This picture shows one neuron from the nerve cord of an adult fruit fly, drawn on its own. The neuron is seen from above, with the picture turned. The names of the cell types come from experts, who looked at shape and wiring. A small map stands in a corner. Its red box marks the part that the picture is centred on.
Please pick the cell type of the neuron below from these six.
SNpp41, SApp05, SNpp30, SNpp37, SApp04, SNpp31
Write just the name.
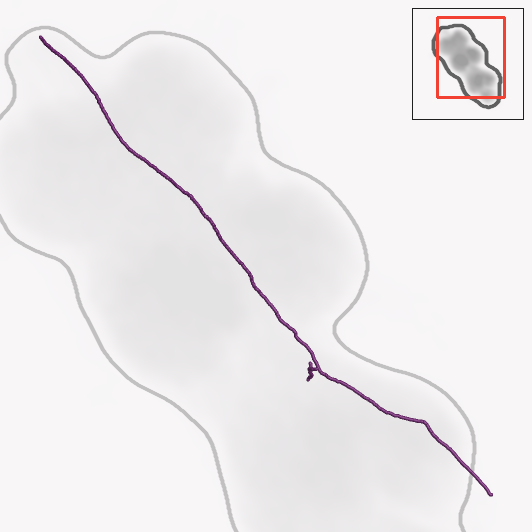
SApp05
